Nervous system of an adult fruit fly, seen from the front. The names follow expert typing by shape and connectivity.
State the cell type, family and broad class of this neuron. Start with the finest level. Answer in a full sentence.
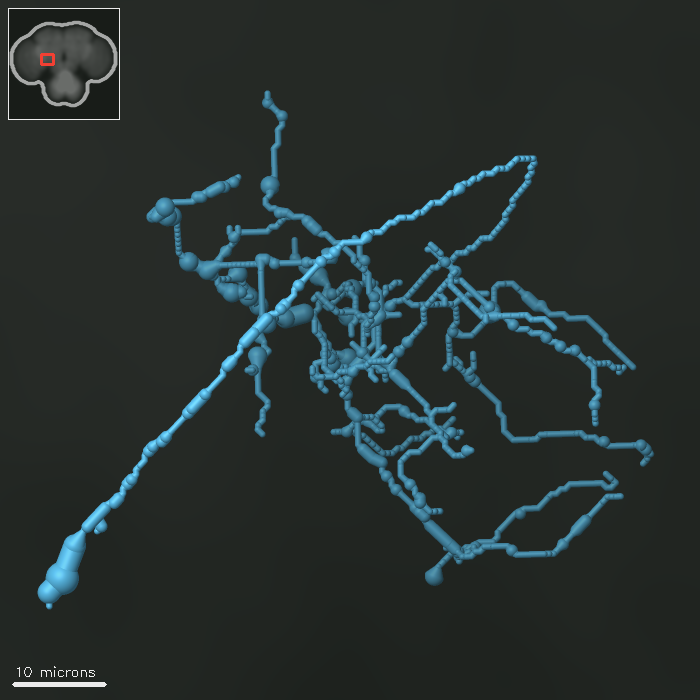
Type WED030_a of hemilineage WEDa2, a central-brain intrinsic neuron.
